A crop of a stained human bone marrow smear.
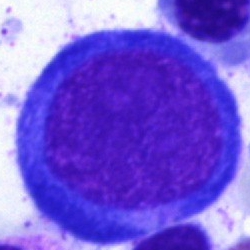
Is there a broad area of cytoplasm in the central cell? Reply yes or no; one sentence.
No, a narrow rim is all the cytoplasm this cell has.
